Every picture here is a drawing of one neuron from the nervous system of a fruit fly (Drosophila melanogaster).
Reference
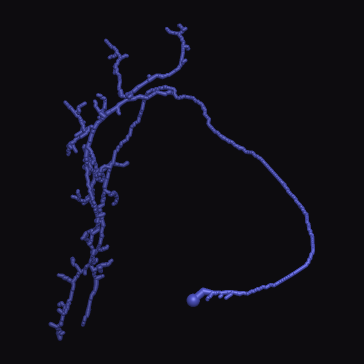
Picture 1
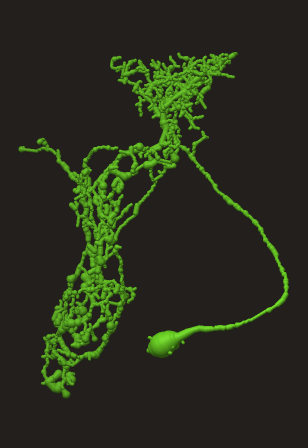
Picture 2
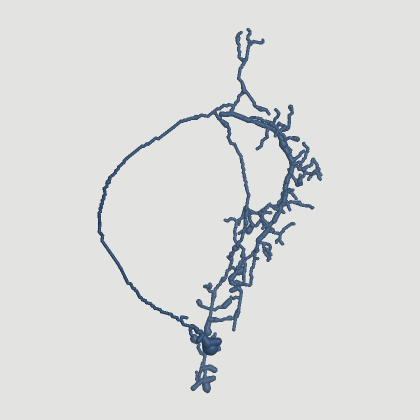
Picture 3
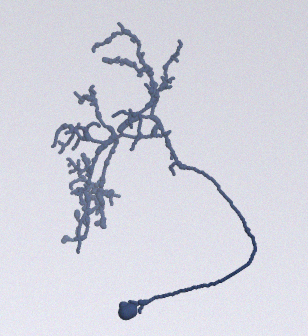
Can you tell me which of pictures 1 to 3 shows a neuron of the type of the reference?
Picture 2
